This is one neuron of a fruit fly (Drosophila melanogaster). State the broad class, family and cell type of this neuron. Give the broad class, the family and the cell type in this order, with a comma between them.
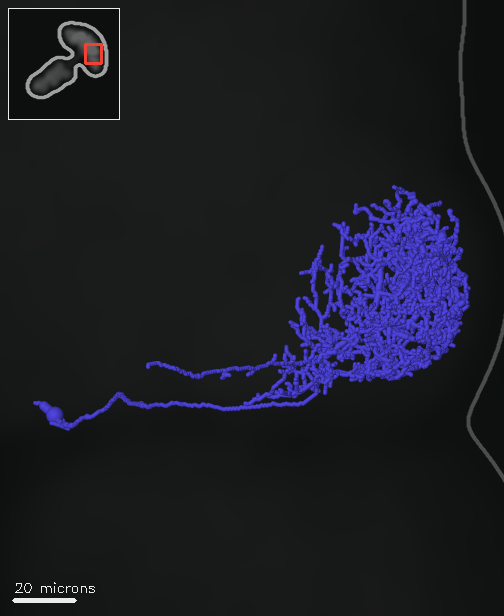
central-brain intrinsic neuron, hemilineage VLPp1, AVLP545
